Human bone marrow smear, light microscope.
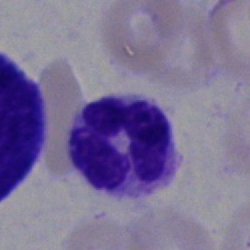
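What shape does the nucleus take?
It forms a ring of joined lobes surrounding a small pale central hole.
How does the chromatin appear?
It is dark purple and coarsely clumped.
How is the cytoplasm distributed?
As a thin pale lilac rim, widest at the lower right.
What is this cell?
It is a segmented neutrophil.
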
